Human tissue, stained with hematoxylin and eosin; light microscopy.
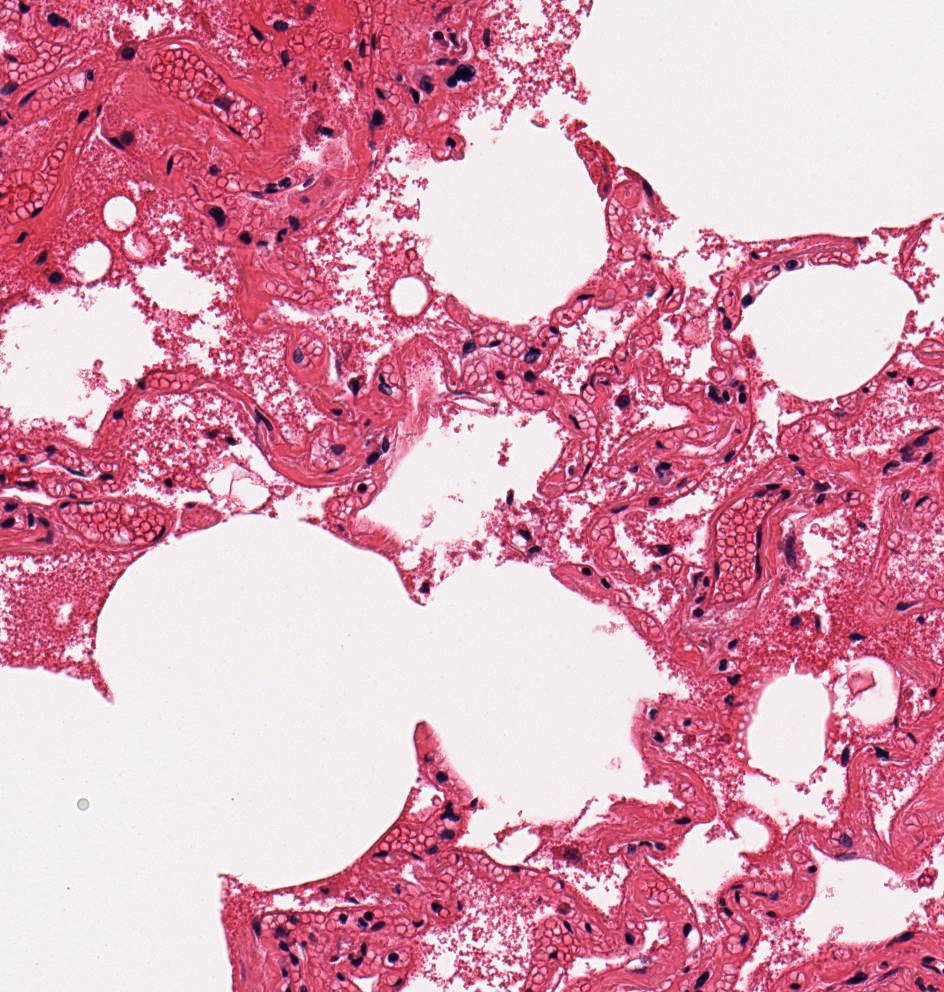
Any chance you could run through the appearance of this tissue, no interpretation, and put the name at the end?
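Spaces: large, empty, rounded, largest in the lower left and centre, divided by thin branching septa. Edges: frayed, with loose pink fragments hanging in. Upper left: thicker pink fibrous tissue with crowded red blood cells. Tissue: lung.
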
